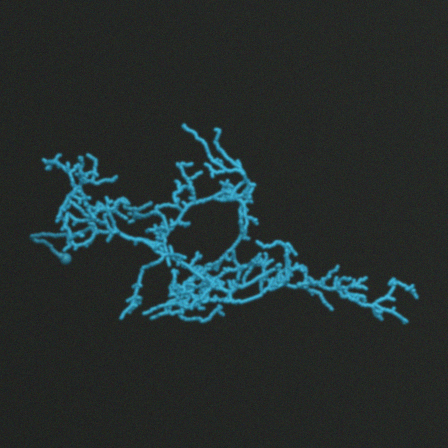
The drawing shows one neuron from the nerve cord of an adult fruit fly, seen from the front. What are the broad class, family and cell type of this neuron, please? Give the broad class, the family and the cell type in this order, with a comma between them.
nerve-cord intrinsic neuron, hemilineage 20A.22A, IN20A.22A011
